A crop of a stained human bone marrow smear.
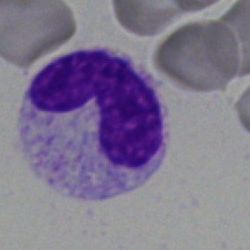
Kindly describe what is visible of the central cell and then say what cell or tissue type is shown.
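See how the nucleus curves, its concave side facing the lower left. The chromatin's dark purple and coarsely clumped. Pale lilac-grey cytoplasm fills the lower left of the cell, with fine violet granules scattered through it. That's a band neutrophil.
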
